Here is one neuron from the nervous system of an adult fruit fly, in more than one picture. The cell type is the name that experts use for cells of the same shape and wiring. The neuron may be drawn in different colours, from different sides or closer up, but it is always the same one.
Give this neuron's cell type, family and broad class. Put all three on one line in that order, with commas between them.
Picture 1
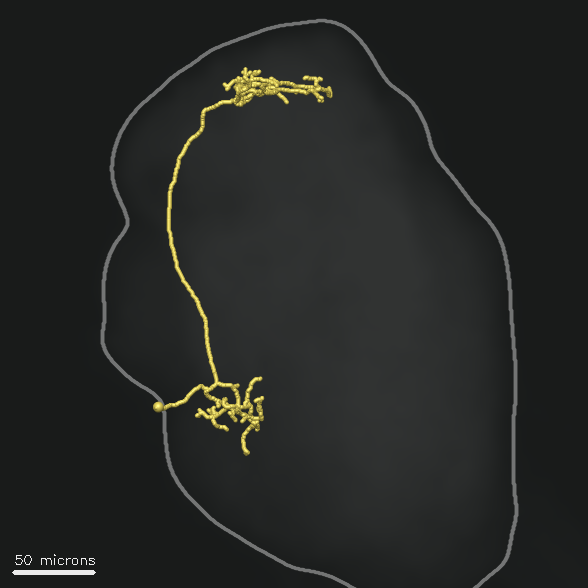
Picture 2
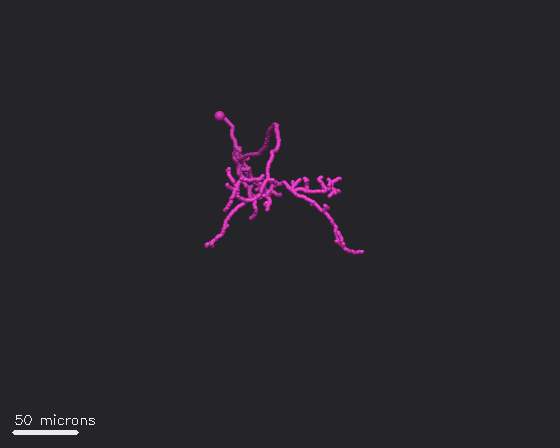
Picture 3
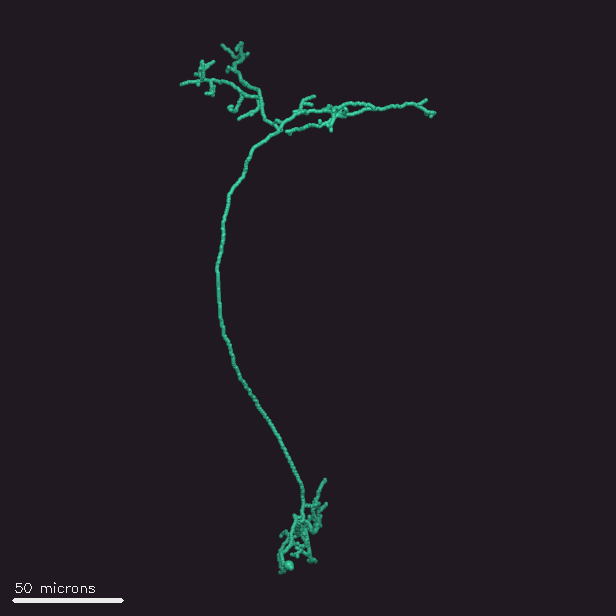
CB3446, hemilineage FLAa2, central-brain intrinsic neuron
